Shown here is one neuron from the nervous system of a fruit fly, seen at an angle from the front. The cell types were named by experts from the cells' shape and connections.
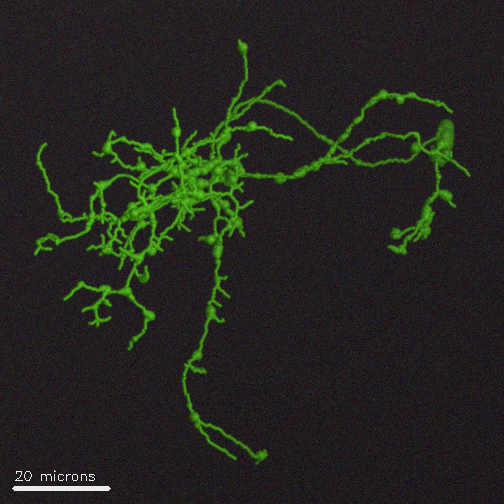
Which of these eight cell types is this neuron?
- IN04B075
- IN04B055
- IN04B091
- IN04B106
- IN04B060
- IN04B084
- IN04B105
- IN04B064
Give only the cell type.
IN04B105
